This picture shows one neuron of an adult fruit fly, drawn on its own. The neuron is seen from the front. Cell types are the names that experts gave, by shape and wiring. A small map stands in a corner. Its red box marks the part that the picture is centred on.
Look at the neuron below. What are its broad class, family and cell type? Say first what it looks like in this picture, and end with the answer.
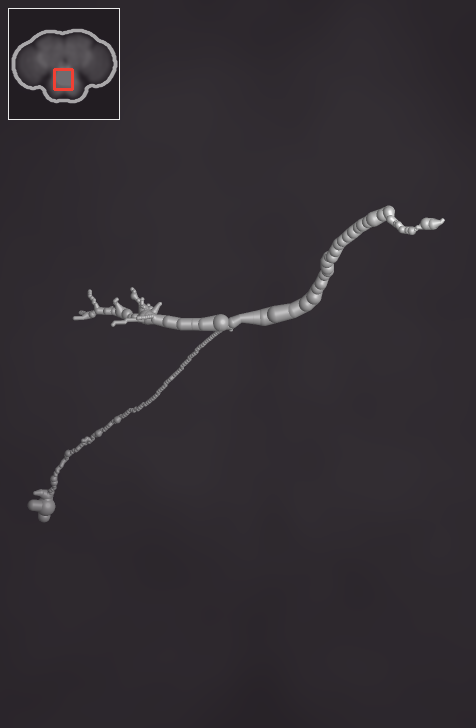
In this view it is wider than it is tall. It is a nerve-cord intrinsic neuron. Its family is hemilineage 08B. The cell type is IN08B036.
